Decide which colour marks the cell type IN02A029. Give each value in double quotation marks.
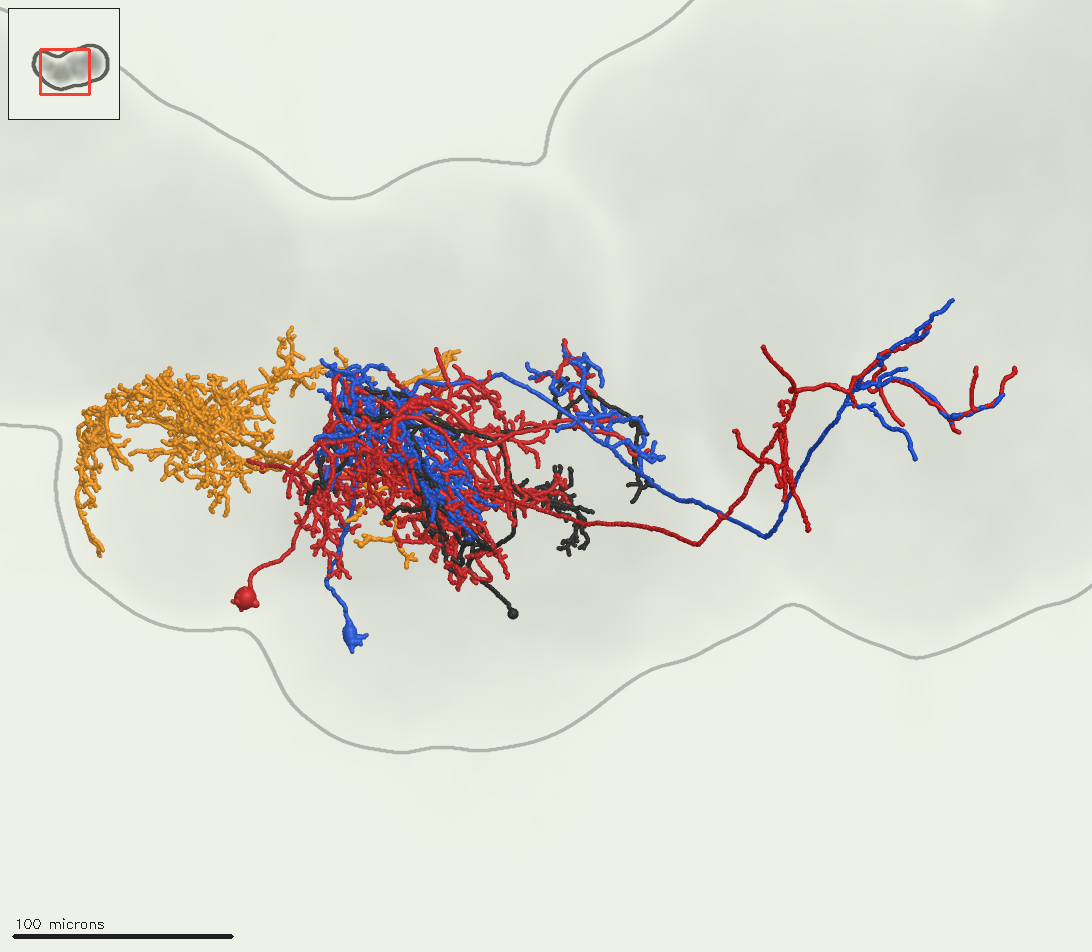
"black"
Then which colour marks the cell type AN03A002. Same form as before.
"red"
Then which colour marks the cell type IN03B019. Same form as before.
"orange"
